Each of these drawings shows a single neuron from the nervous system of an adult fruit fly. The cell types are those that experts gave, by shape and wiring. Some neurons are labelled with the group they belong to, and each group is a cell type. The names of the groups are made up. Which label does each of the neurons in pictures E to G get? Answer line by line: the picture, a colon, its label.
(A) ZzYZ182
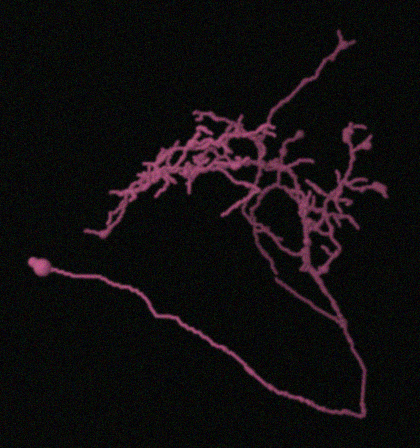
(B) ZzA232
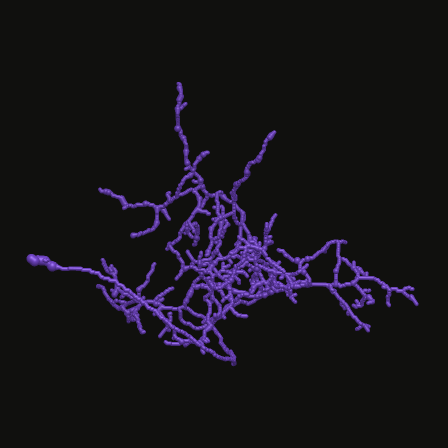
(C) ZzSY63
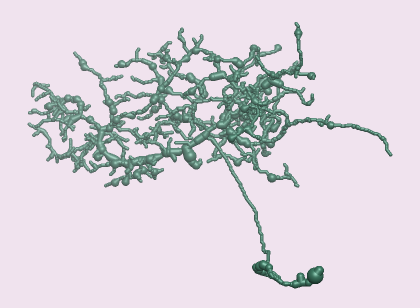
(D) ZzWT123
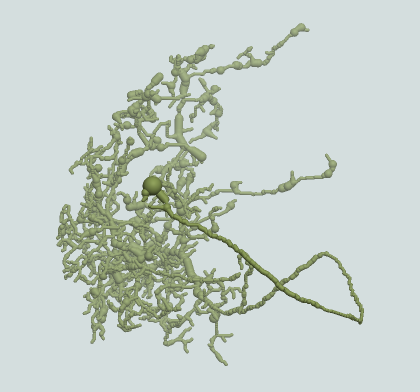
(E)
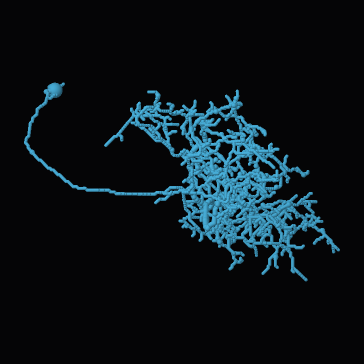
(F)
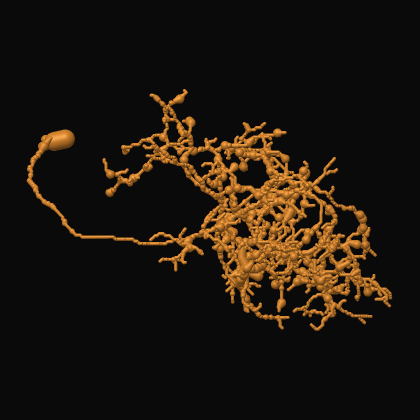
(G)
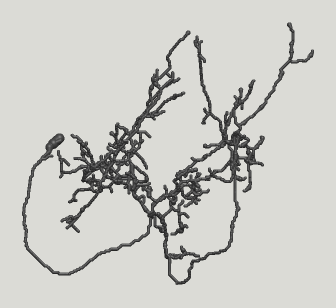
E: ZzSY63
F: ZzSY63
G: ZzA232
